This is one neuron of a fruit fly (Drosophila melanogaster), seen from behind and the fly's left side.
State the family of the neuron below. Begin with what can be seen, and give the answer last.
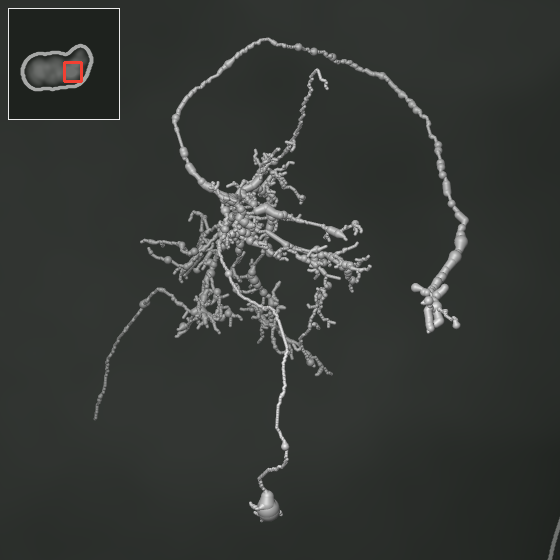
The cell body is at the bottom of the picture. Dozens of branch ends can be seen. This is a nerve-cord intrinsic neuron. The family is hemilineage 02A.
